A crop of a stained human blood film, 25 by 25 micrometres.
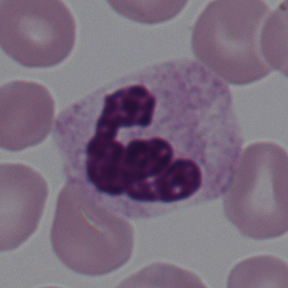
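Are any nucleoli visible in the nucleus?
None can be seen.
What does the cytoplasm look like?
It is plentiful and pale pinkish-grey, with fine lilac granules scattered throughout and no vacuoles.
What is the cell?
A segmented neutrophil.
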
